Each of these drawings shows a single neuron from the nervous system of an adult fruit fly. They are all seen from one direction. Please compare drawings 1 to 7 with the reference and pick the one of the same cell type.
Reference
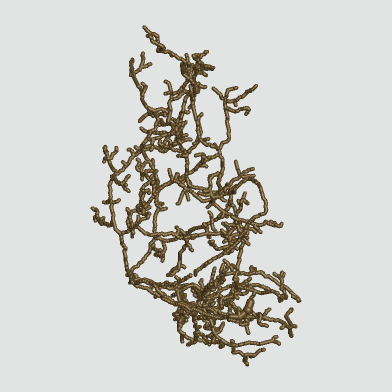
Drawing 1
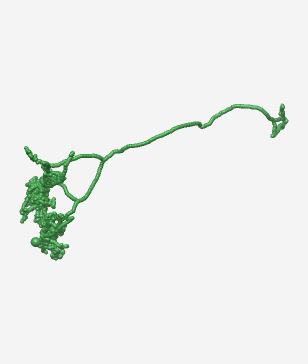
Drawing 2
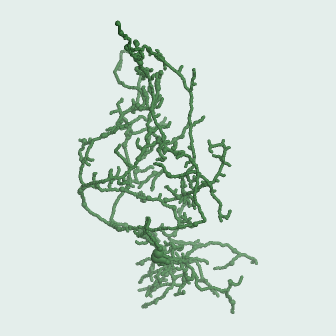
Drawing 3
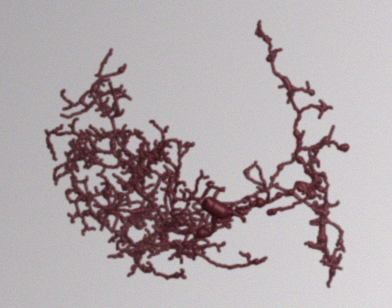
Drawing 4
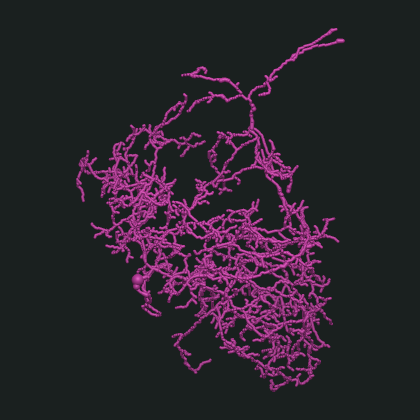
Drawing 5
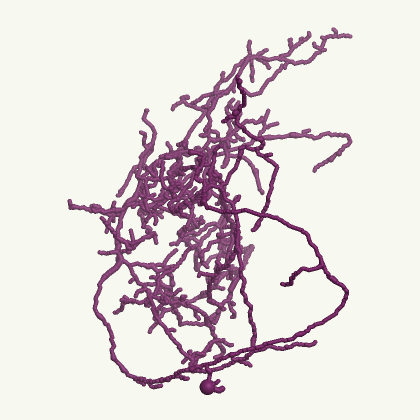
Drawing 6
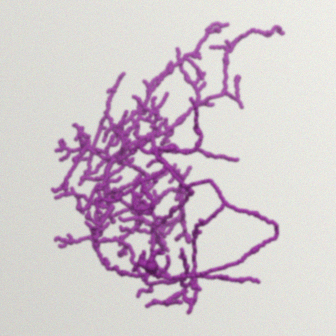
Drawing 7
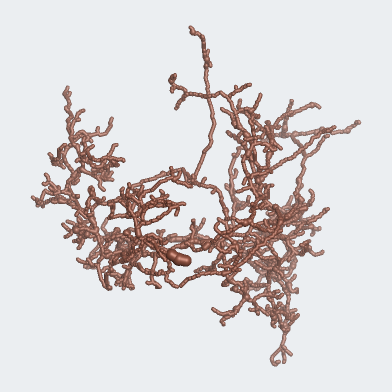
2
